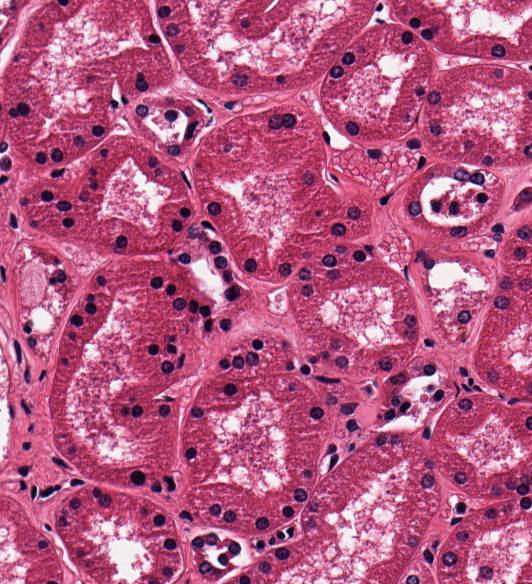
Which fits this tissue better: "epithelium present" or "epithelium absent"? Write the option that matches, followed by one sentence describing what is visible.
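Epithelium present. The whole field is packed with rounded tubules cut in cross-section, lying back to back with very little tissue between them.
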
